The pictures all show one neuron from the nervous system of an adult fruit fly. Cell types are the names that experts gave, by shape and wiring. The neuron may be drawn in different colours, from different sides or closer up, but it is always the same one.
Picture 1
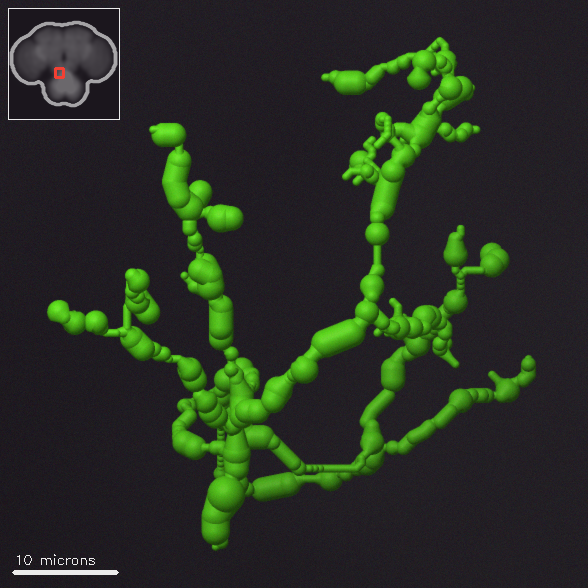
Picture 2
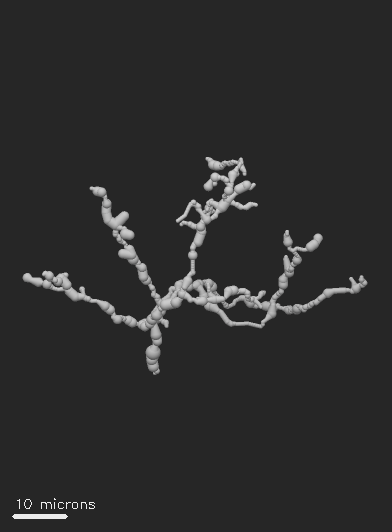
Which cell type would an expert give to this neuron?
BM_Taste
